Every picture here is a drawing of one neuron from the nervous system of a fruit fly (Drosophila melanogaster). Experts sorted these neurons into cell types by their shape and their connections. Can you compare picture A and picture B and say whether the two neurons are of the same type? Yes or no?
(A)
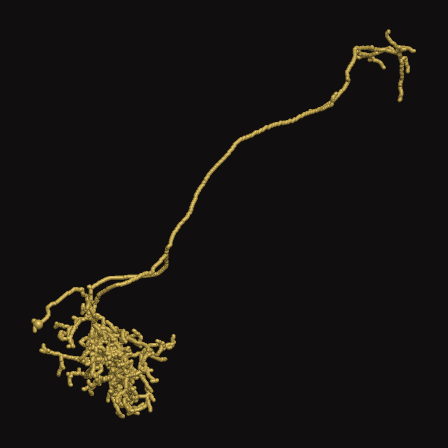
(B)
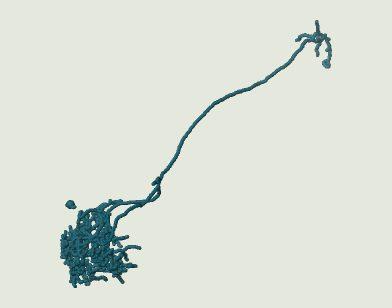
no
